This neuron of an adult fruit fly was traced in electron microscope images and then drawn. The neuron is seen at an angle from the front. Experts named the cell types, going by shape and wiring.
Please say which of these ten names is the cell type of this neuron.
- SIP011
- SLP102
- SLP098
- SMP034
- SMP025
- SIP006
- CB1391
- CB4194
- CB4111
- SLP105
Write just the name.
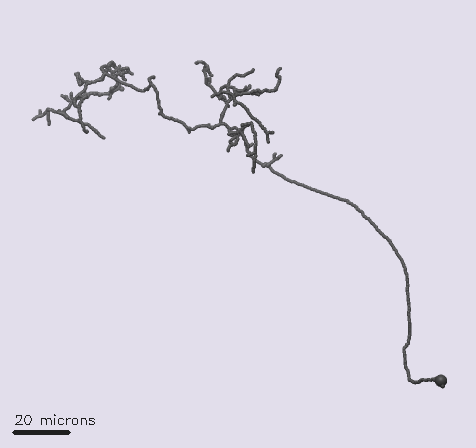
SMP025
